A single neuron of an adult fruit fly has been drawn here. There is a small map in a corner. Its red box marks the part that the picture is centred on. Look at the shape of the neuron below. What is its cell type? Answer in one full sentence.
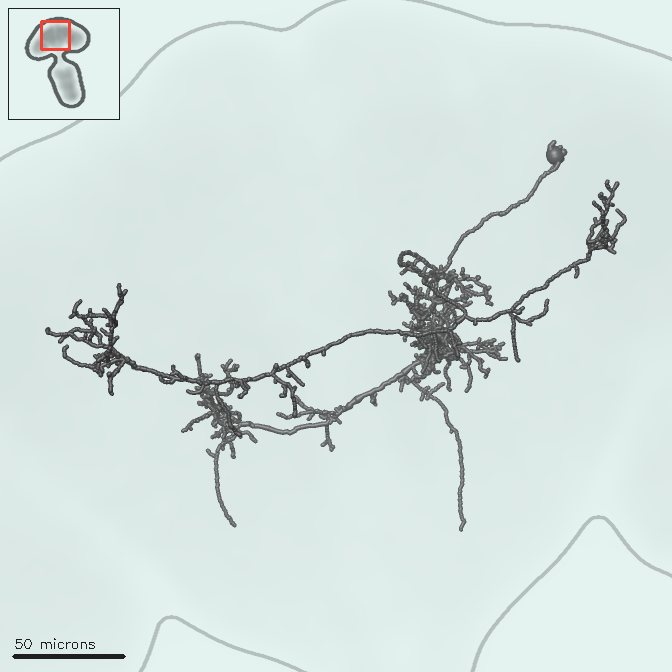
Cell type VES025 is what this neuron is.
